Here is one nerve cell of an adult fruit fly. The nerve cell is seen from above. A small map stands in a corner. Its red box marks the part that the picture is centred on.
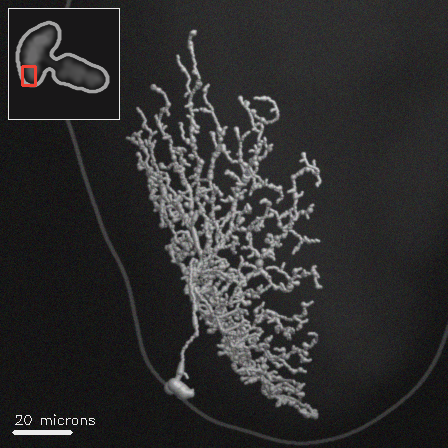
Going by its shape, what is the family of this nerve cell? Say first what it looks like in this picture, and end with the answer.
It lies in the brain. The cell body is at the bottom of the picture. By the scale bar it is about 140 microns tall in this view. It is an optic-lobe intrinsic neuron. Its family is Dm.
